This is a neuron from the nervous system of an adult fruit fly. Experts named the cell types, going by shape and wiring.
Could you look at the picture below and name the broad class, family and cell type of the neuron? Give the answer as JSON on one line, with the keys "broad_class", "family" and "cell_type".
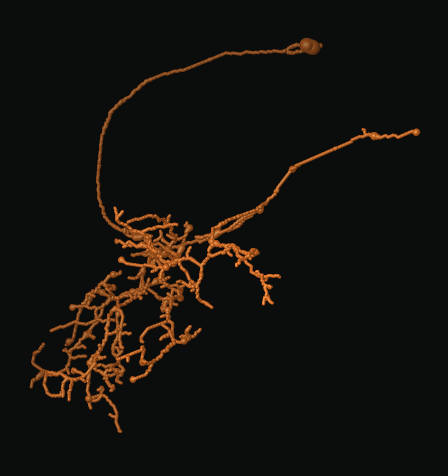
{"broad_class": "central-brain intrinsic neuron", "family": "hemilineage SMPp&v1_posterior", "cell_type": "CL191_a"}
